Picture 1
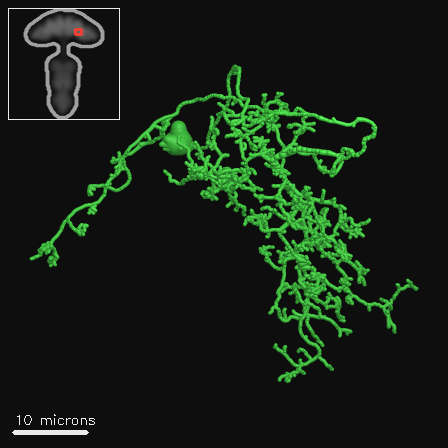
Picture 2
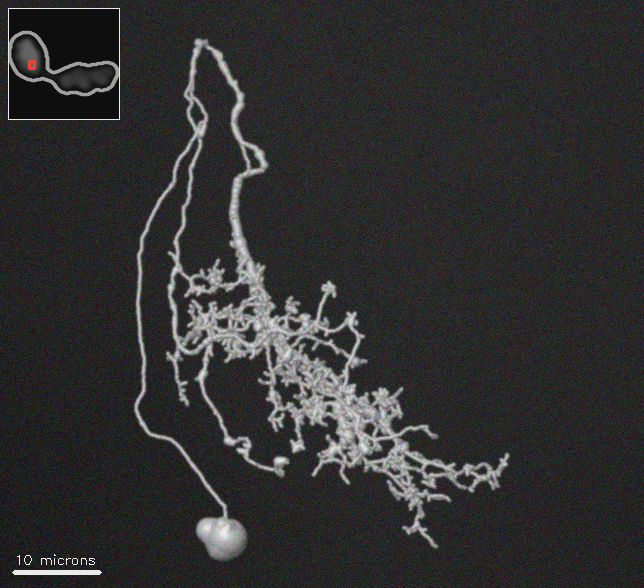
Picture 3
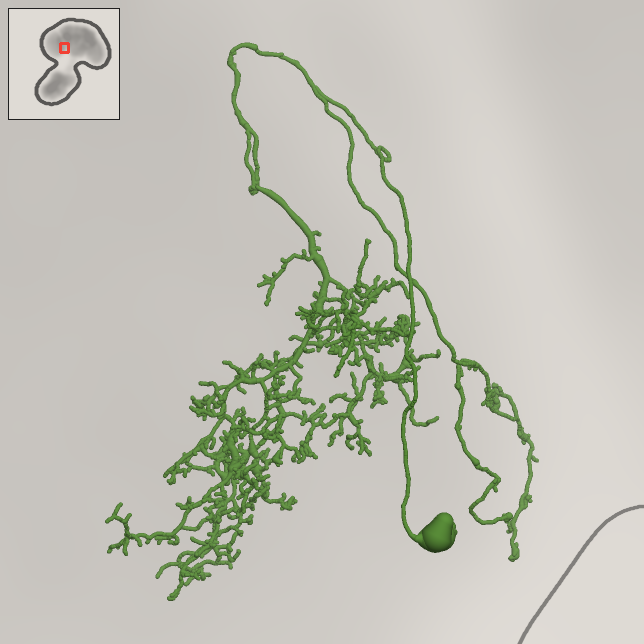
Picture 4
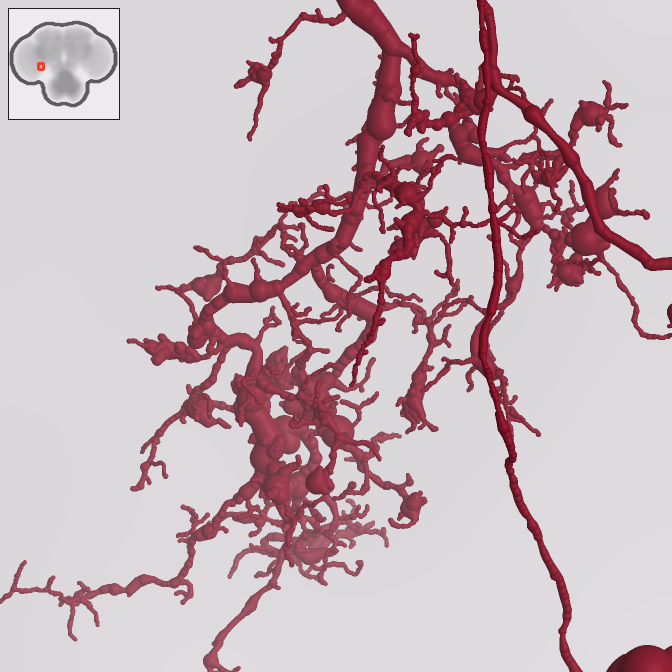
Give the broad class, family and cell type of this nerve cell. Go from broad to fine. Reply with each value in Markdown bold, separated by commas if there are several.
**optic-lobe intrinsic neuron**, **Li**, **Li21**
